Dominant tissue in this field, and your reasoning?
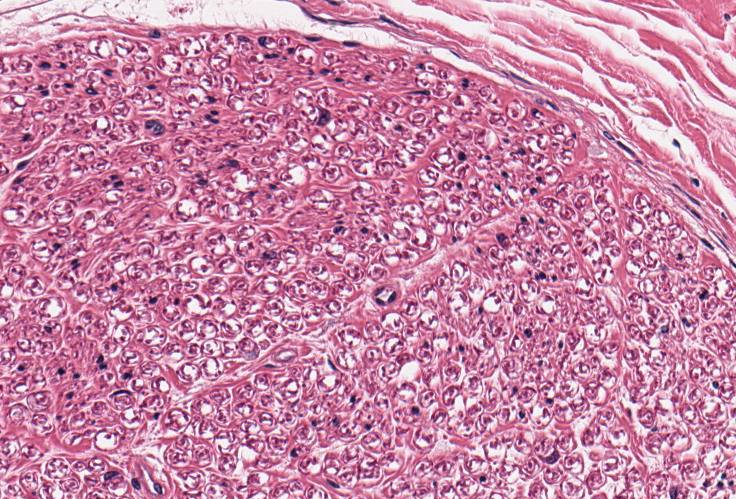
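Nerve fascicle. One large rounded compartment of tightly packed fibres fills most of the field; its curved edge crosses the upper right. Fibres are cut across, so they appear as round profiles, not long strands.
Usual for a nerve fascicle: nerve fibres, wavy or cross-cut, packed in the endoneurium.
The upper right border is a thin layer with flattened, elongated nuclei.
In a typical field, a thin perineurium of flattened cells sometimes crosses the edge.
Wavy pink collagen bundles lie outside the compartment in the top right corner.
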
